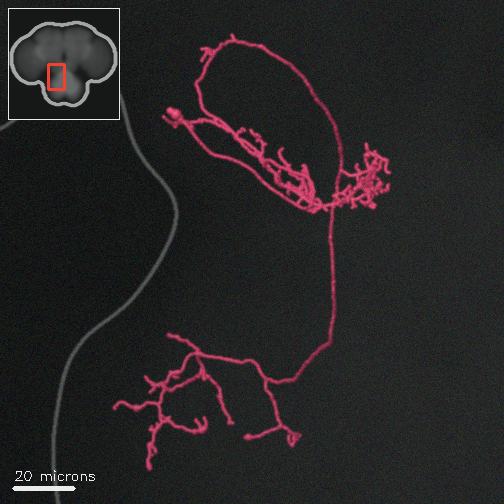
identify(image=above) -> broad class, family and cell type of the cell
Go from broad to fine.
descending neuron; hemilineage MX12; DNge024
